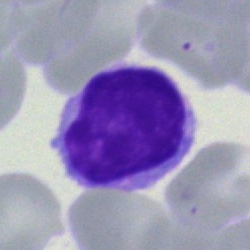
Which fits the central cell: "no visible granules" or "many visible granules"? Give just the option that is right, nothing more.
No visible granules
